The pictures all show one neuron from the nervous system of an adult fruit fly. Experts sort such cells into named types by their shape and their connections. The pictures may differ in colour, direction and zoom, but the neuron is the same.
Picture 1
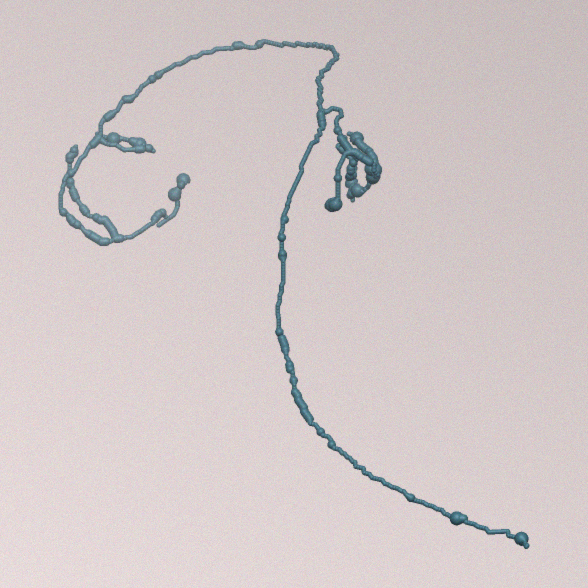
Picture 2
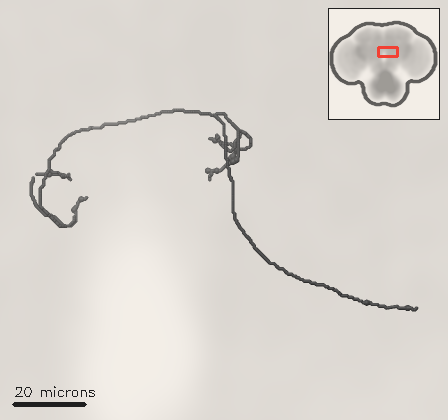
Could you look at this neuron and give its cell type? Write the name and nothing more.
ORN_DM2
